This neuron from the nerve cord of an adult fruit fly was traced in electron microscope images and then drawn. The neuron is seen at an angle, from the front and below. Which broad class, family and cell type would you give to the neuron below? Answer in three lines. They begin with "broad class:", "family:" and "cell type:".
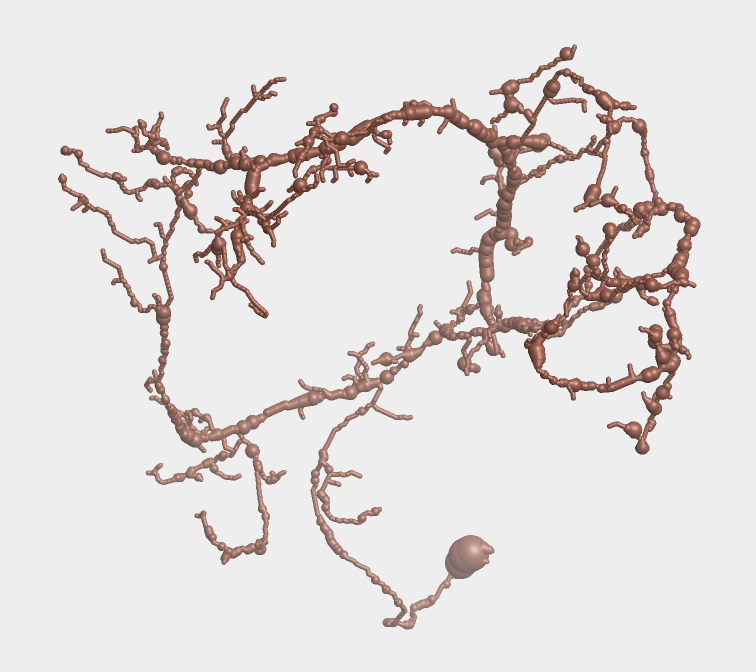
broad class: nerve-cord intrinsic neuron
family: hemilineage 03A
cell type: IN03A069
